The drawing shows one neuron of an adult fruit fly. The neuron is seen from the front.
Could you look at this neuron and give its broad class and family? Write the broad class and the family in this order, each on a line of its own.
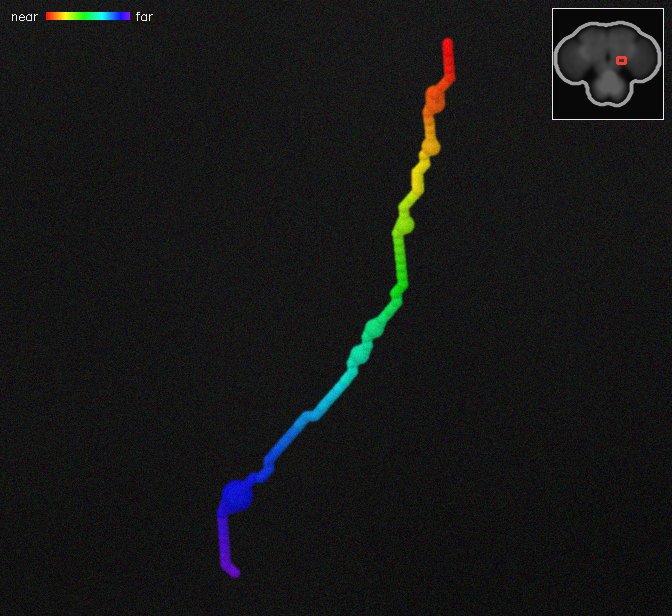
sensory neuron entering the brain
class mechanosensory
